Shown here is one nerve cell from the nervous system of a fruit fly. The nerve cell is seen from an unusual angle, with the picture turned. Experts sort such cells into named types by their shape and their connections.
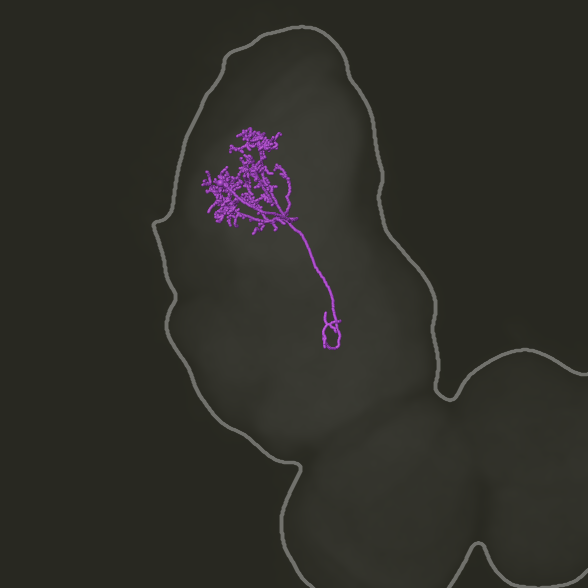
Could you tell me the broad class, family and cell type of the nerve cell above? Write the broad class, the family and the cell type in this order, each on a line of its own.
central-brain intrinsic neuron
hemilineage VLPa2
PVLP027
